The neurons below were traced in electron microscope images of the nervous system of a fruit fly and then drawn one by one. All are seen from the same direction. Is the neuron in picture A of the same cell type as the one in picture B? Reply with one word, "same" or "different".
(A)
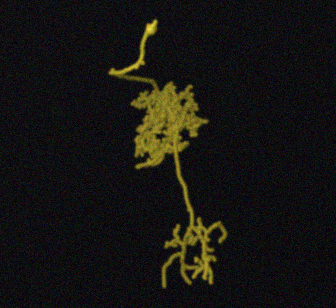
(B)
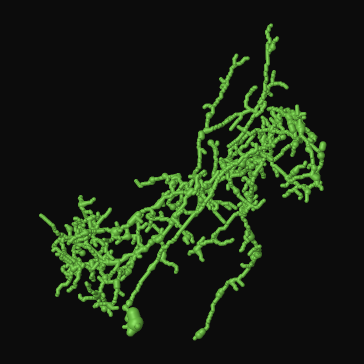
different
